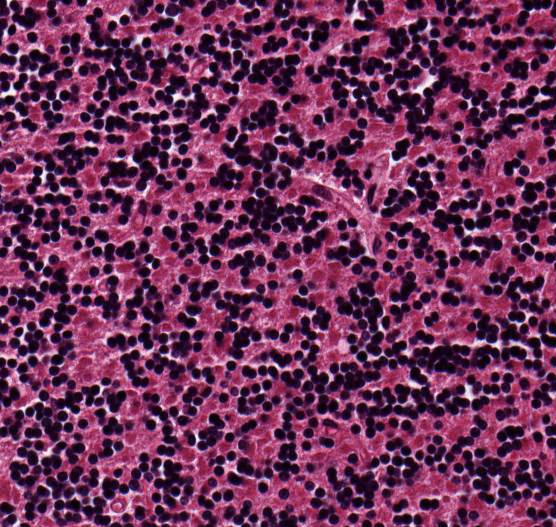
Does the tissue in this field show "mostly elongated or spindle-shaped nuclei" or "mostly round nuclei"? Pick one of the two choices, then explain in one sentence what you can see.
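Mostly round nuclei. The nuclei are small, round and uniformly dark, with scant cytoplasm visible around them.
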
